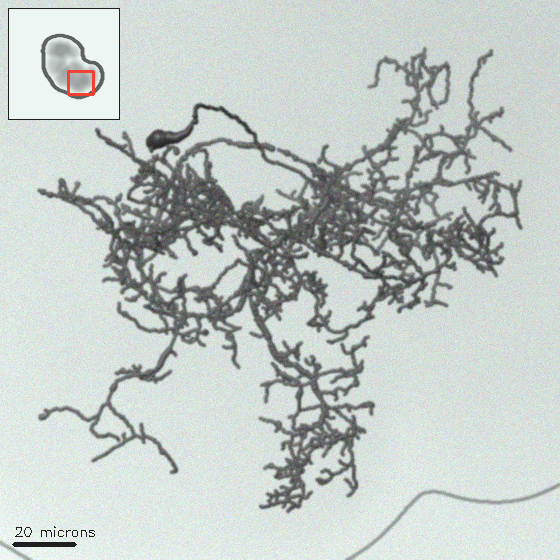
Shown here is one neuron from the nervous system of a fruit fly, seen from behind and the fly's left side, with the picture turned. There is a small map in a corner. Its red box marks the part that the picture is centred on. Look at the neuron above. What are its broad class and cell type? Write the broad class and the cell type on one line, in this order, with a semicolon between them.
central-brain intrinsic neuron; CL256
